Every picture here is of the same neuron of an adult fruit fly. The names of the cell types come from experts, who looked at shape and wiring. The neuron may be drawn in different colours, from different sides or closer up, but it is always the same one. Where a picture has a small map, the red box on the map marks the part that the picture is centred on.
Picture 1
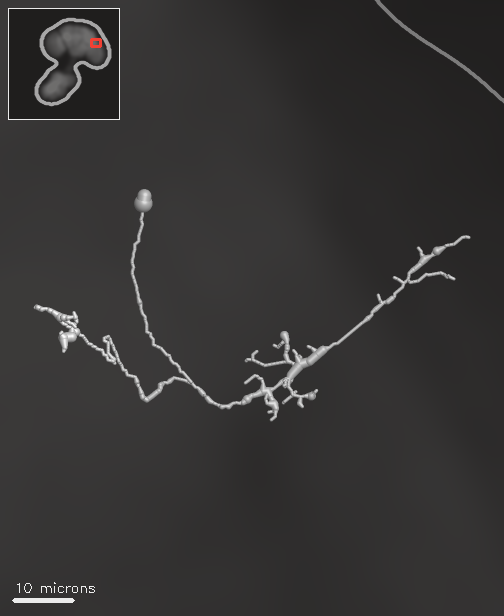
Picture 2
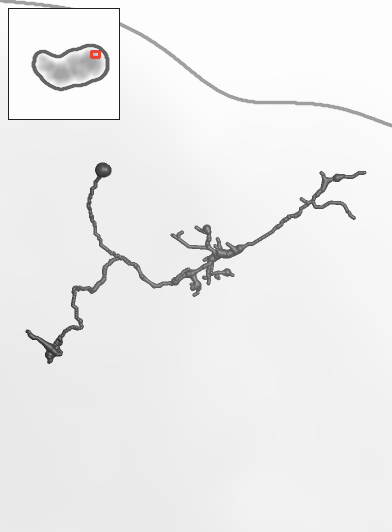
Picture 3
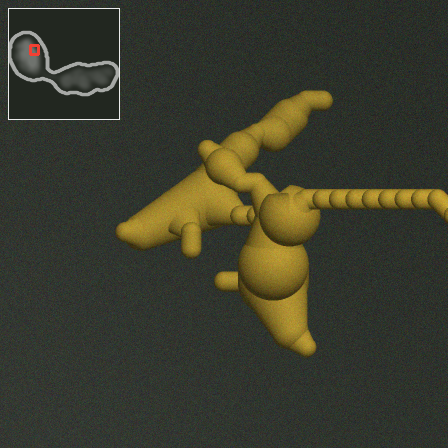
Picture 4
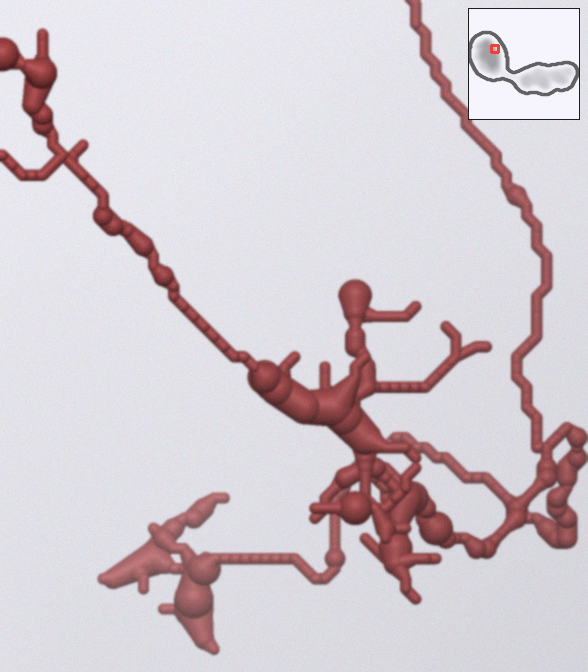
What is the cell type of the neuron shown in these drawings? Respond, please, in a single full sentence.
Classified by cell type, this neuron is T2a.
